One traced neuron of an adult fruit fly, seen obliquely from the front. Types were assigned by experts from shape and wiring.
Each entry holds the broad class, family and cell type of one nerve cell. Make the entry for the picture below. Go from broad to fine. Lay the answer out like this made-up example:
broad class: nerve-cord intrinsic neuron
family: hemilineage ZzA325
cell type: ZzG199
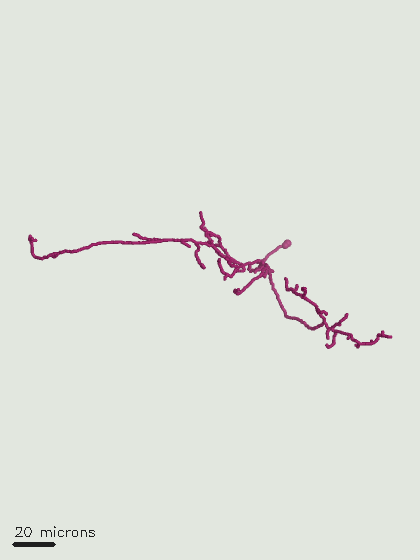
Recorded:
broad class: central-brain intrinsic neuron
family: hemilineage PSp3
cell type: CB1876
